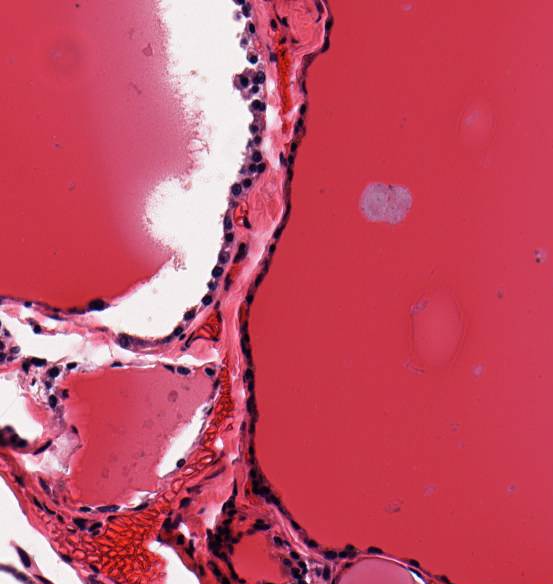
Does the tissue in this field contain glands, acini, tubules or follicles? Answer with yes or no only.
Yes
